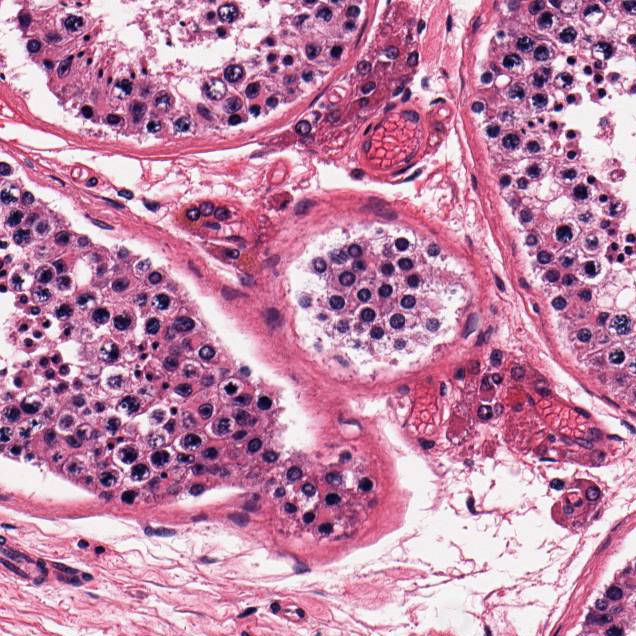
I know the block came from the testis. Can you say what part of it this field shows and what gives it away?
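You're looking at seminiferous tubule; the large ones at left, top and right have an epithelium many cells thick. Many cells there have large round nuclei with coarse dark chromatin in pale cytoplasm.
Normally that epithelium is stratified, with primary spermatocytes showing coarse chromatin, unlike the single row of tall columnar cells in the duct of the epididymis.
The central round tubule holds loosely scattered round cells in pale open space; lower right, the stroma is loose, pale and wispy.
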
